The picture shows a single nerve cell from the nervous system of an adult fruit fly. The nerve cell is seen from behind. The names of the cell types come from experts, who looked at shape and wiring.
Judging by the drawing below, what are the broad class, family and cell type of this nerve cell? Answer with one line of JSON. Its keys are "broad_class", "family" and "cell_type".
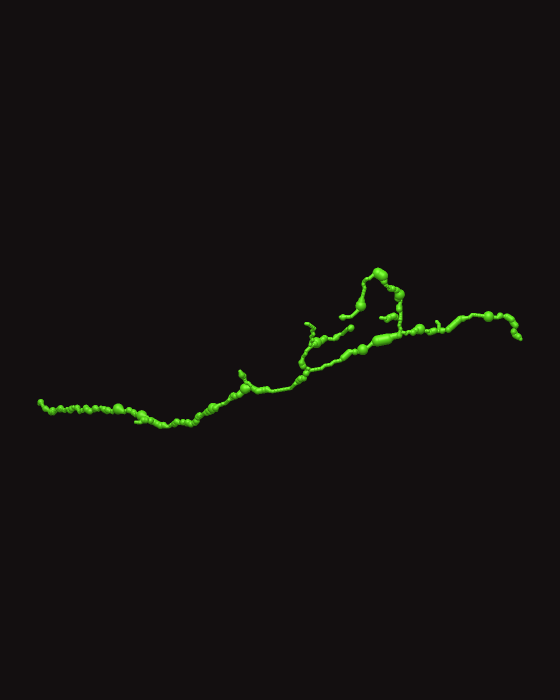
{"broad_class": "sensory neuron entering the brain", "family": "class mechanosensory", "cell_type": "JO-ED2_a"}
